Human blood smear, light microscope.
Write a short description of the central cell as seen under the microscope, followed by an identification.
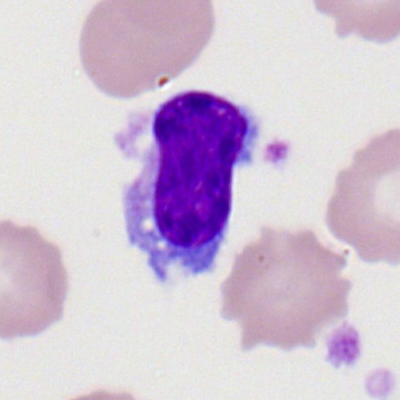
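An elongated nucleus runs vertically, wider at its top end than in its middle. Dense chromatin stains deep purple. To the lower left of the nucleus, a few small clear vacuoles sit in the cytoplasm. Here we have a lymphocyte.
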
